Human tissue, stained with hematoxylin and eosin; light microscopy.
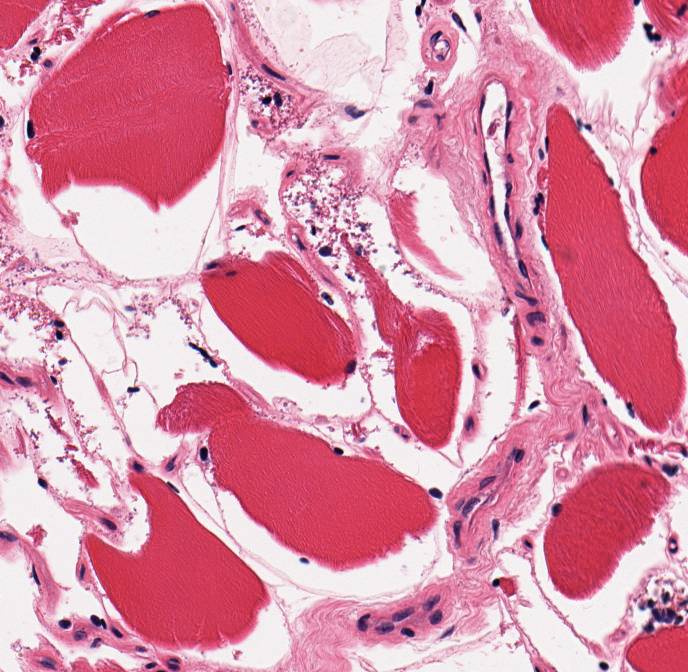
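Skeletal muscle (haematoxylin and eosin). Large deep-pink muscle fibre profiles are scattered across the field, separated by wide pale spaces crossed by thin connective tissue strands. The few fibre nuclei are small, dark and flattened at the fibre edges. The cytoplasm is evenly deep pink and smooth; no cross-striations are visible. Near the top centre lies a small round blood vessel with a thick pink wall.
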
